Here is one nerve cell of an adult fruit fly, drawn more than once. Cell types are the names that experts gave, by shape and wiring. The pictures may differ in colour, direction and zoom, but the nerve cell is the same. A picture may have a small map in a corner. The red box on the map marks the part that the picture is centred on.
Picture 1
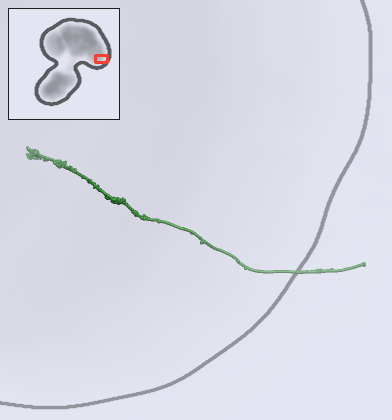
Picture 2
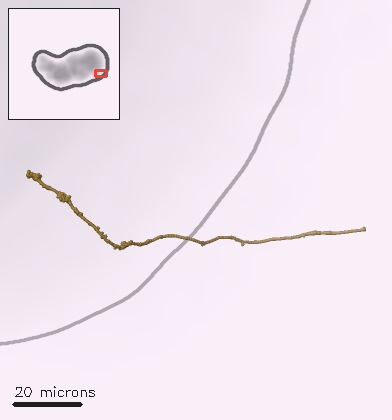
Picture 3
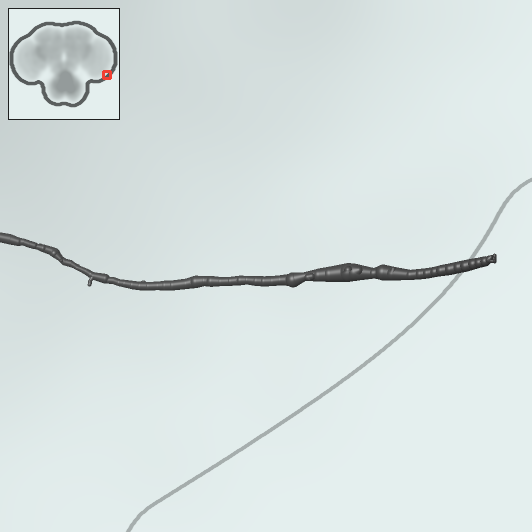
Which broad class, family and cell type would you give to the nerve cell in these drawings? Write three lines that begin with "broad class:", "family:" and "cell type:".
broad class: photoreceptor or other optic-lobe sensory neuron
family: class visual
cell type: R7p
